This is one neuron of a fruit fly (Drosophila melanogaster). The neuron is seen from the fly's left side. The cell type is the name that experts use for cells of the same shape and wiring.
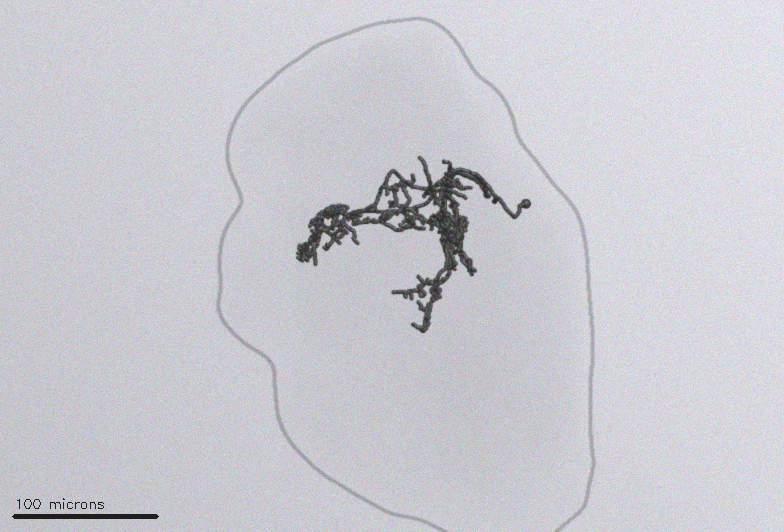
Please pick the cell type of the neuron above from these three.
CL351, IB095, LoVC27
IB095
